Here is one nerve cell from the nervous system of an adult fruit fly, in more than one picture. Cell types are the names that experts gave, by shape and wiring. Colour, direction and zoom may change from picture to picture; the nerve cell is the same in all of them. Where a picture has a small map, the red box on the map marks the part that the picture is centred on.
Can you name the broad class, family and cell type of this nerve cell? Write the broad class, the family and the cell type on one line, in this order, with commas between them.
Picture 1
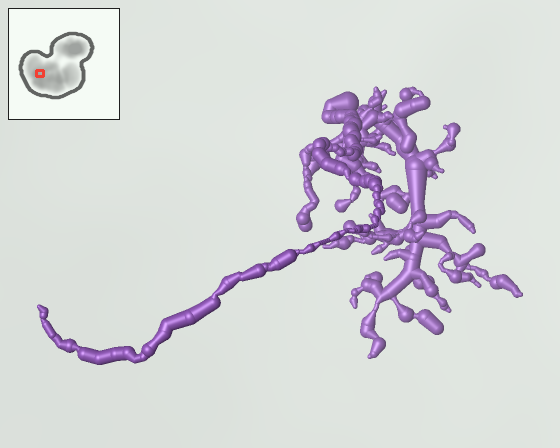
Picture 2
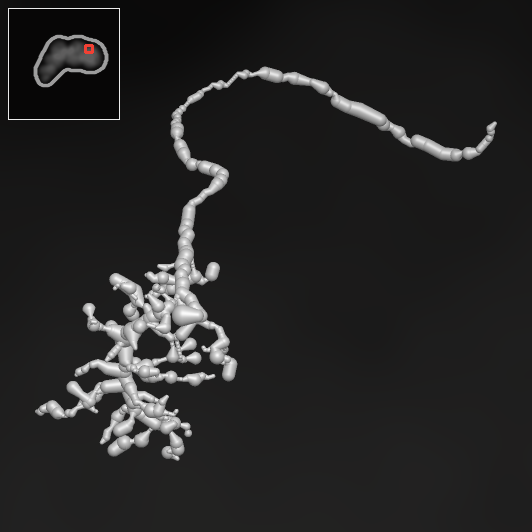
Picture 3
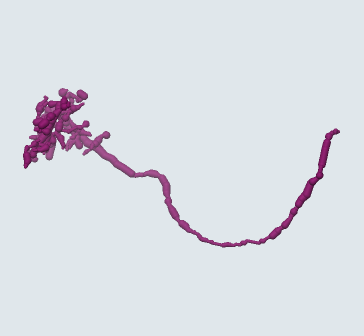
sensory neuron entering the brain, class thermosensory, TRN_VP3a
